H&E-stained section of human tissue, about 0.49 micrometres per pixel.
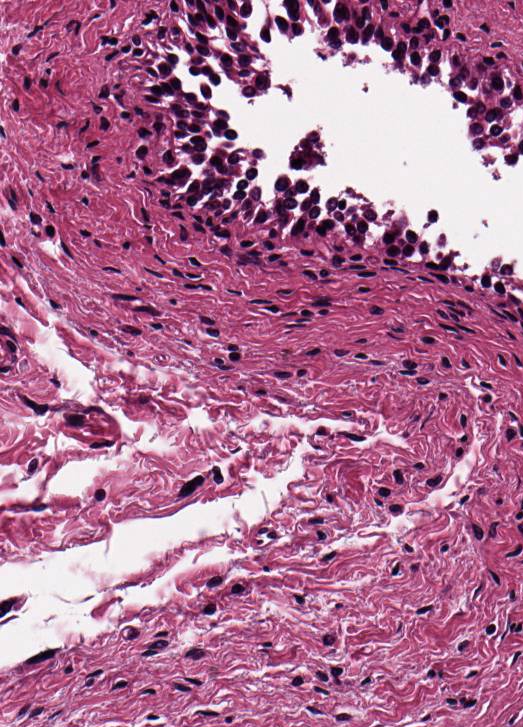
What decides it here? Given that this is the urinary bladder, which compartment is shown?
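Part: mucosa, lining the empty lumen at upper right. Epithelium: several cell layers thick, crowded with dark, round to oval nuclei in scant cytoplasm.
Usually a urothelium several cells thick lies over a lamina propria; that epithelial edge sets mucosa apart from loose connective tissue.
Beneath: pink wavy collagen fibres with spindle-shaped nuclei, running roughly parallel to the surface.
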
